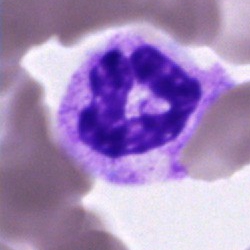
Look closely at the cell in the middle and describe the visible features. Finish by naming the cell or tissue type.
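Thick and lumpy, the ring of nucleus has notches along its outer edge and shows no nucleoli. Around it lies a moderate rim of pale lilac cytoplasm without vacuoles. This cell in the middle is a segmented neutrophil.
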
